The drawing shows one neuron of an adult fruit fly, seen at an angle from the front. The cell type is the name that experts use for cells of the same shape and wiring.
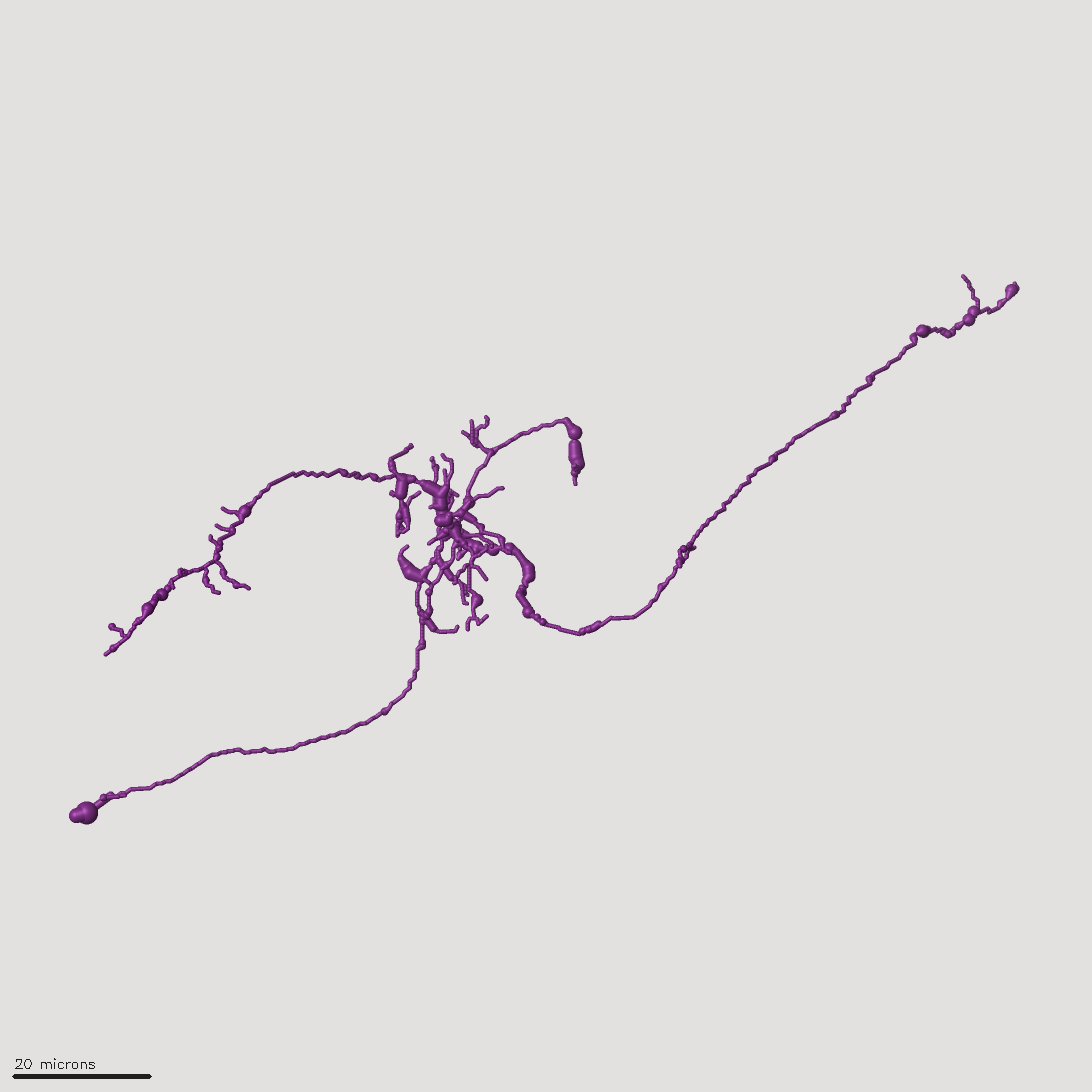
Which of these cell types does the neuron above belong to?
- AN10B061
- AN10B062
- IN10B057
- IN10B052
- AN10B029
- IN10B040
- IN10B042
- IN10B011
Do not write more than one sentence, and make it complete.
This neuron is a cell of type IN10B052.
